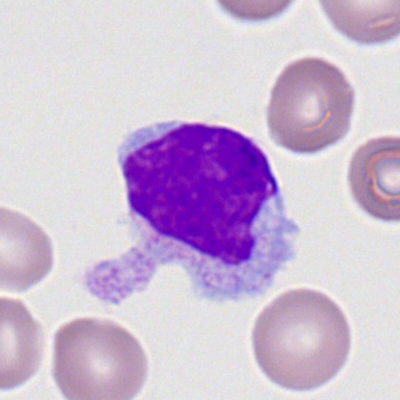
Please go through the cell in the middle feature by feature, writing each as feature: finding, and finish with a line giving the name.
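Projection: tongue of cytoplasm toward lower left
Nucleus: single unlobed mass
Chromatin: dark purple, mottled with paler patches
Granules: fine pinkish-lilac, in cytoplasm
Name: lymphocyte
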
